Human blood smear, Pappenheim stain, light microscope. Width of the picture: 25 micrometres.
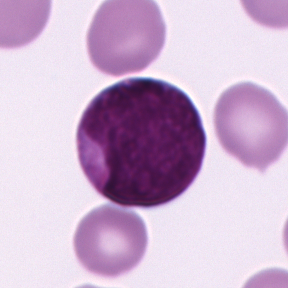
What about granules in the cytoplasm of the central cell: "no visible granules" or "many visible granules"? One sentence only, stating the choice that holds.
The cytoplasm of the cell shows no visible granules.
